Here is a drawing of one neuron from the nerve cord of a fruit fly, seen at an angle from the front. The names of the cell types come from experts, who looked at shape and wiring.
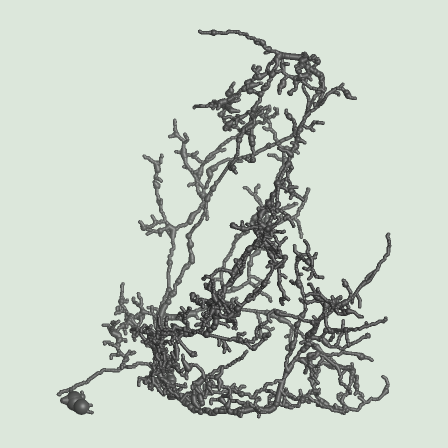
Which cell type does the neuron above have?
IN04B008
